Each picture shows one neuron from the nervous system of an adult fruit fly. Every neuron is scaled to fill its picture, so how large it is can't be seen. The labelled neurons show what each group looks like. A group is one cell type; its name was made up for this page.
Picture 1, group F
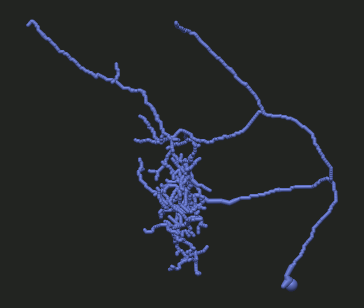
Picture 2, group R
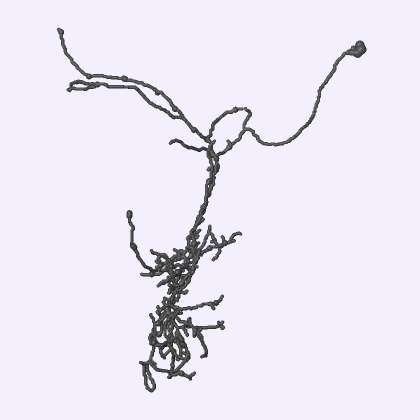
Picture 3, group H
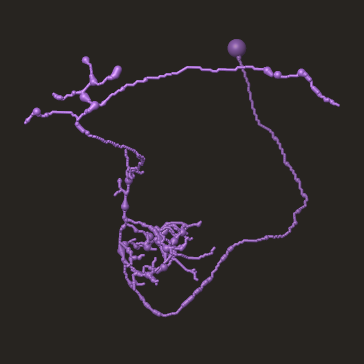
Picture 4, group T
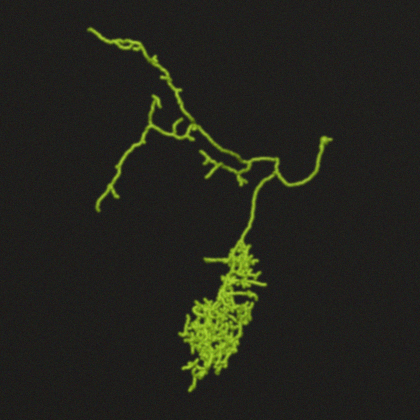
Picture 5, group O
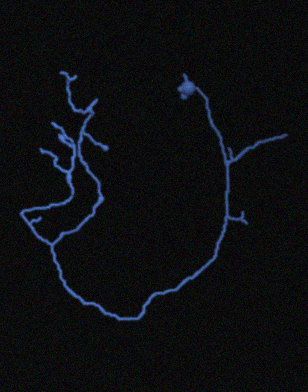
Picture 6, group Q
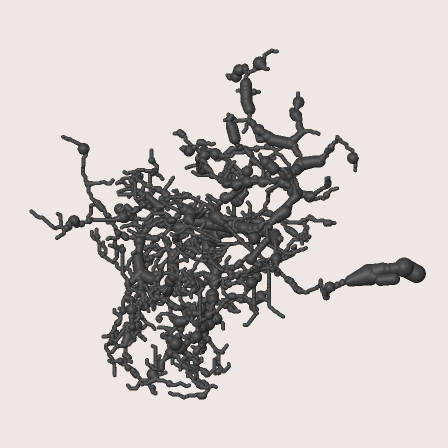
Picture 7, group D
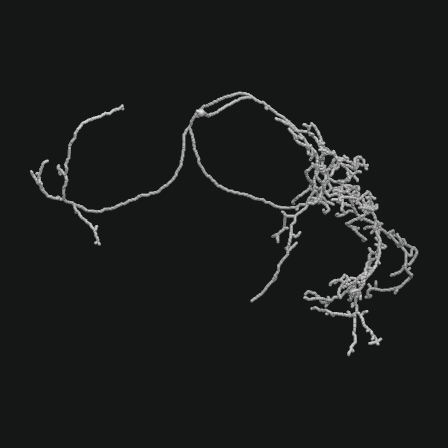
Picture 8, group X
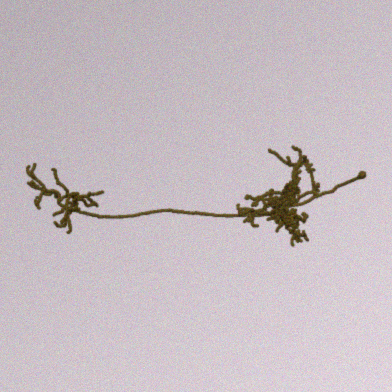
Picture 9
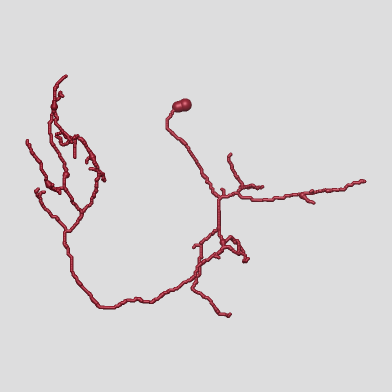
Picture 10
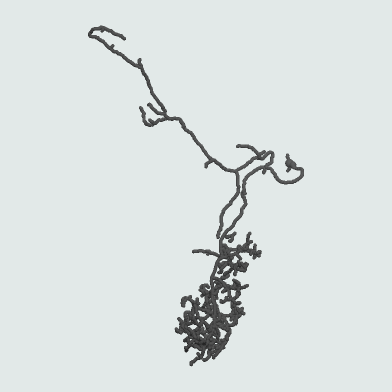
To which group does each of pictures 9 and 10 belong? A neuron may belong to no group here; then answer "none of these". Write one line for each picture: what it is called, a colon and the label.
9: group O
10: group T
